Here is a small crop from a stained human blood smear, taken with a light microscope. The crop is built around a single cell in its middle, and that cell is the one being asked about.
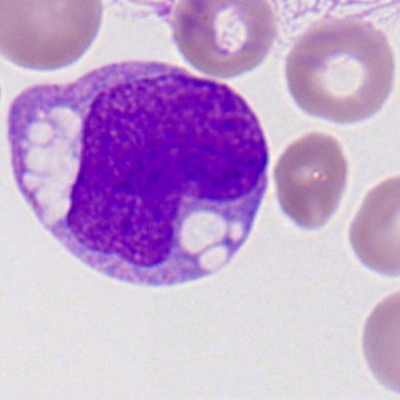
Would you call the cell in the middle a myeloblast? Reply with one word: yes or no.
no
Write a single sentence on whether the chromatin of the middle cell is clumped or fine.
The nuclear chromatin is fine, showing no coarse aggregates.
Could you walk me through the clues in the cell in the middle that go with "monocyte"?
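Sure, the vacuoles are the easiest part to match with a monocyte: many clear, colourless ones sit in the cytoplasm, grouped on the left and down at the lower right.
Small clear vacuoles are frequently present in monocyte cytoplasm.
Beyond that, the nucleus is large and folded, with a deep notch at its lower right. Its chromatin is fine and lacy rather than coarsely clumped. And the cytoplasm is moderately plentiful, pale greyish-lilac in colour.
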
